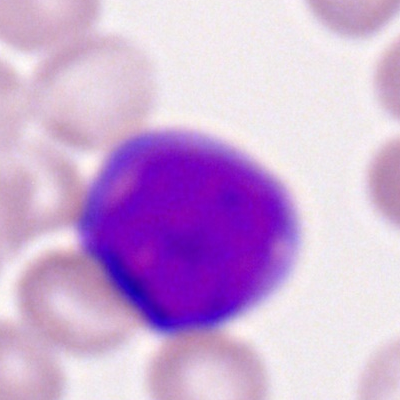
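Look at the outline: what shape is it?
Rounded, with a few slightly flattened sides.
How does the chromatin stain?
A fairly even dark purple, without coarse dark clumps.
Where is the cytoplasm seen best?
A thin deep-blue rim, best along the lower left edge; the nucleus fills almost the whole cell.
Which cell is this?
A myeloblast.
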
